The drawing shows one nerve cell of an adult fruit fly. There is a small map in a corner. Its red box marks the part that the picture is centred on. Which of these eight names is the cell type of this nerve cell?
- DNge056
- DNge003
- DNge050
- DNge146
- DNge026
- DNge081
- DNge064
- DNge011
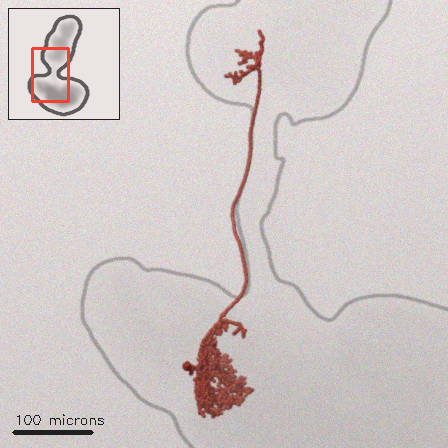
DNge146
